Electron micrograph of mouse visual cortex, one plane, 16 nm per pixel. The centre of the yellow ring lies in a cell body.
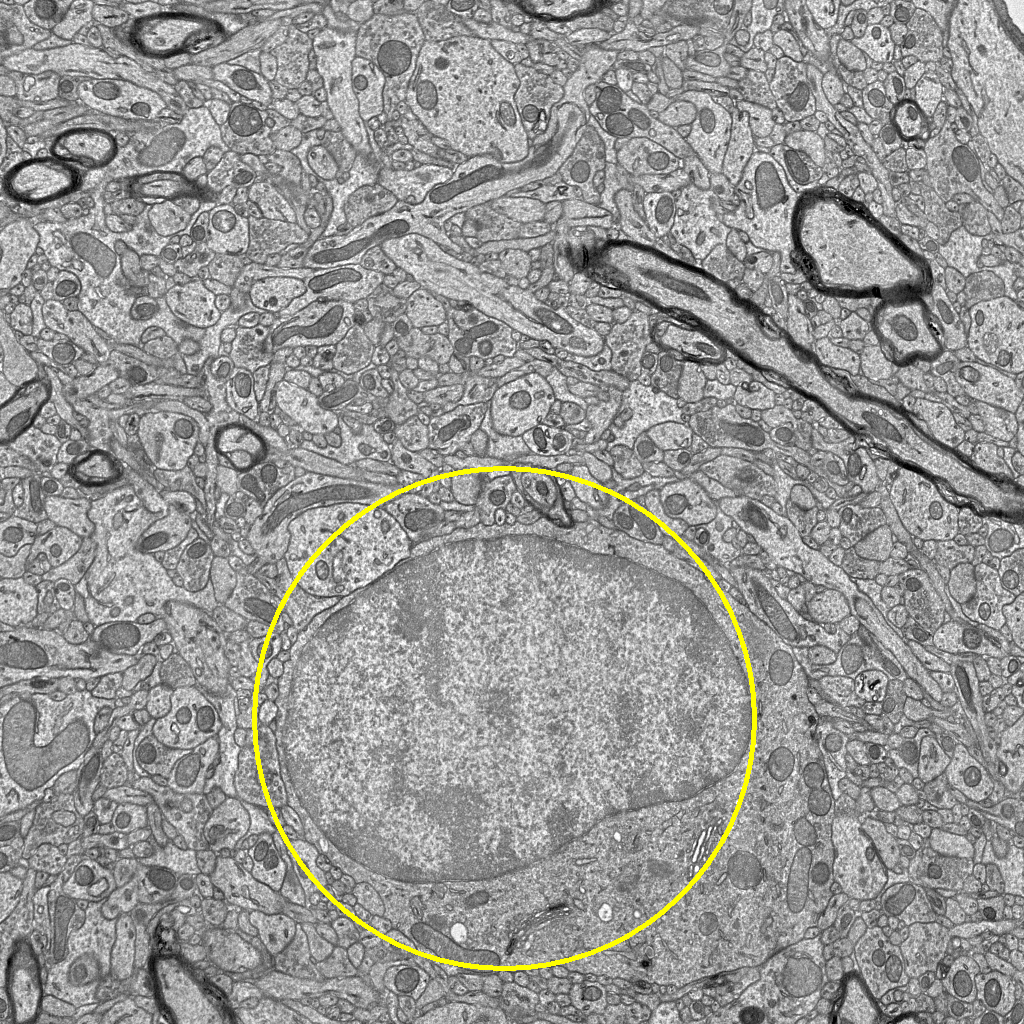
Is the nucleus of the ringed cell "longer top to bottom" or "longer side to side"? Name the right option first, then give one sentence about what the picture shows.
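Longer side to side. The whole nucleus lies within the plane and is an oval with its long axis running roughly left to right.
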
